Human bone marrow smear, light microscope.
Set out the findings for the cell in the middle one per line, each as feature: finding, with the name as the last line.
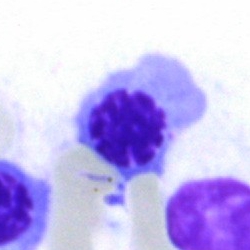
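Chromatin: coarse dark blocks parted by paler lines
Nucleoli: none visible
Nucleus: off-centre, more cytoplasm toward upper right
Outline: irregular, rounded bulge at upper right
Name: erythroblast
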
